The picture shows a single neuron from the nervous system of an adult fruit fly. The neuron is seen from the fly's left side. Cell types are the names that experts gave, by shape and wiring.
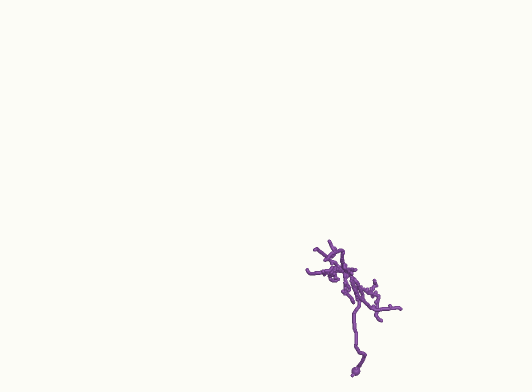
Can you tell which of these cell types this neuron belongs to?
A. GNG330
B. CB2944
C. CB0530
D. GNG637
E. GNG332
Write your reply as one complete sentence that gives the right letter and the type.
Under cell type, the neuron is listed as CB2944, option B.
